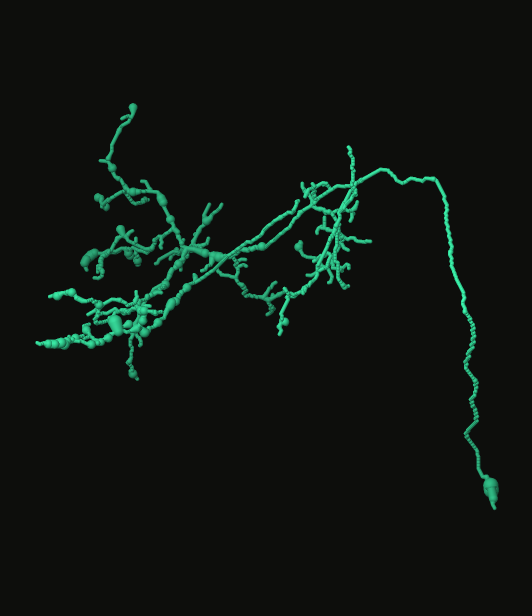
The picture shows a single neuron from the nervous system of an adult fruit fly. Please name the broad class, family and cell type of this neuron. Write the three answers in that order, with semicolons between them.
nerve-cord intrinsic neuron; hemilineage 14A; IN14A110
